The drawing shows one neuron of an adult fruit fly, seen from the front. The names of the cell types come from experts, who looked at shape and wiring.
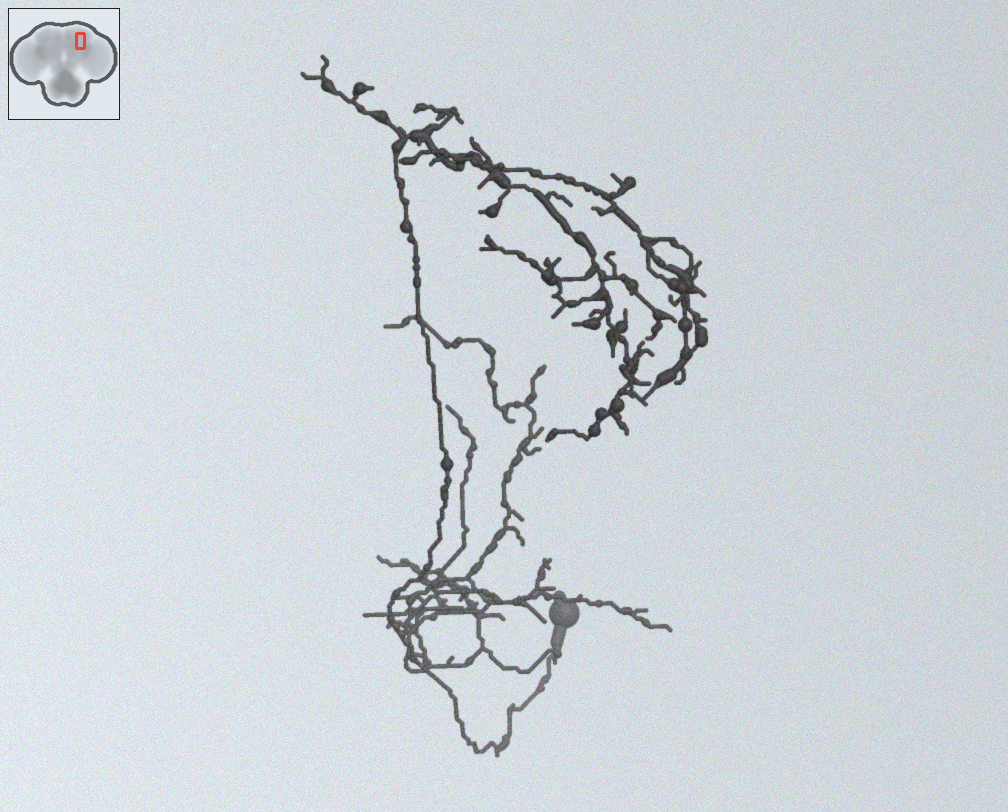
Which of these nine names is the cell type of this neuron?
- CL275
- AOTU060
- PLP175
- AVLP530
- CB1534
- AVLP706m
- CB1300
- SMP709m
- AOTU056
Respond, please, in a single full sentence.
A cell of type AOTU060 is what this neuron is.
